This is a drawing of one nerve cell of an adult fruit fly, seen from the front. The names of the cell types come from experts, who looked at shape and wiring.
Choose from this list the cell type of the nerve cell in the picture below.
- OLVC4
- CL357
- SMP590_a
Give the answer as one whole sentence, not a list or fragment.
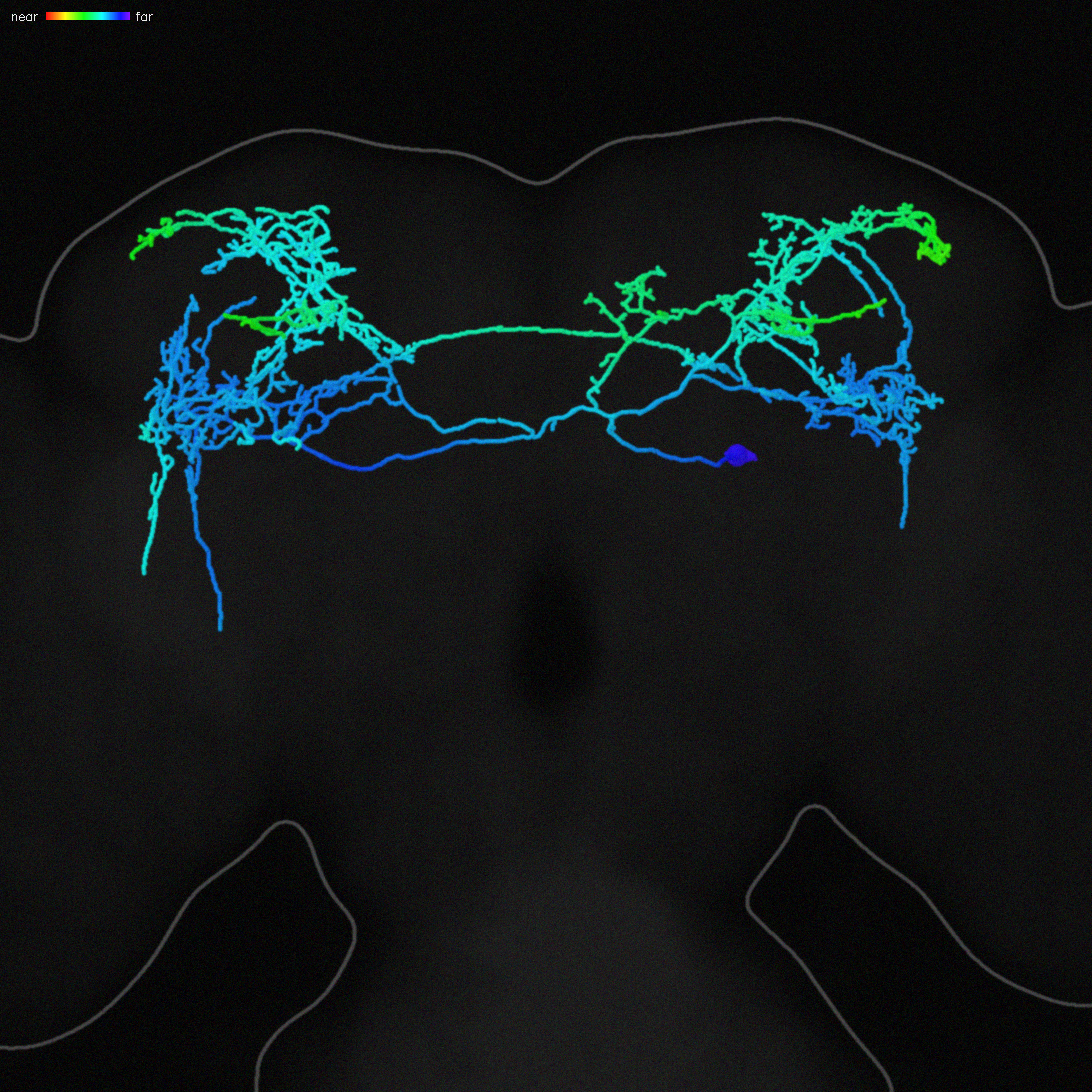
The cell type that fits this nerve cell is CL357.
